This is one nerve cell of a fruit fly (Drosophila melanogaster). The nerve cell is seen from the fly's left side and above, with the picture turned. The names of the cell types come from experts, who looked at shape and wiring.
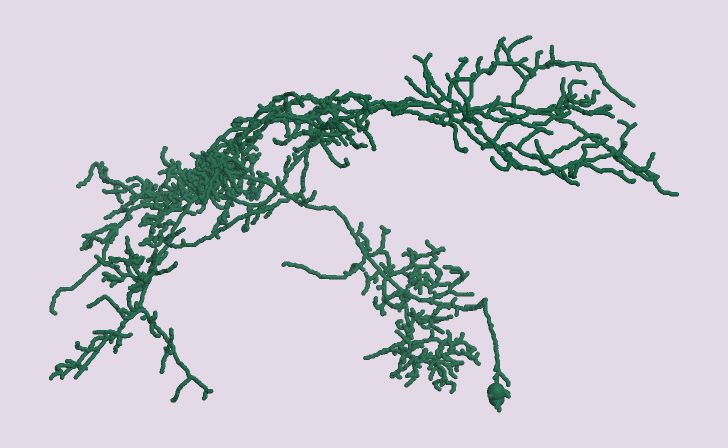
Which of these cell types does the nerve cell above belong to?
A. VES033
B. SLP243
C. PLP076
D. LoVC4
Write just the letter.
D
